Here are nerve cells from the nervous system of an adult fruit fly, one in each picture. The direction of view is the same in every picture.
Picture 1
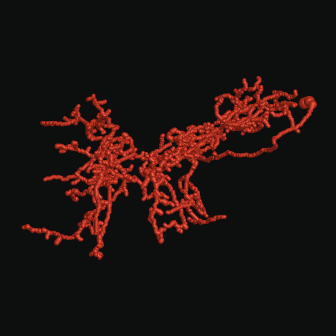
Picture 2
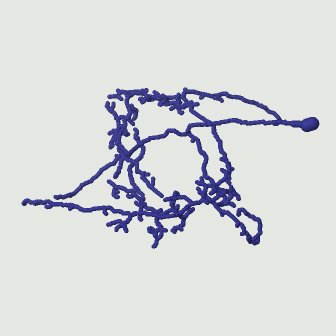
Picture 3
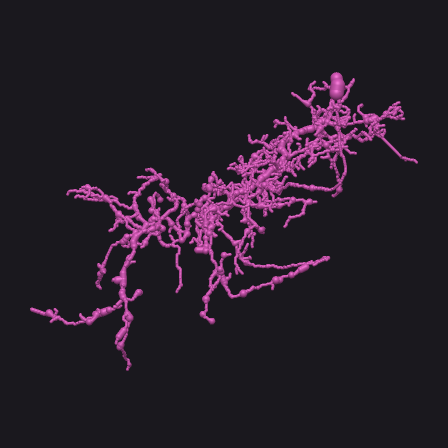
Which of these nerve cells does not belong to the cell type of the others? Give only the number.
2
